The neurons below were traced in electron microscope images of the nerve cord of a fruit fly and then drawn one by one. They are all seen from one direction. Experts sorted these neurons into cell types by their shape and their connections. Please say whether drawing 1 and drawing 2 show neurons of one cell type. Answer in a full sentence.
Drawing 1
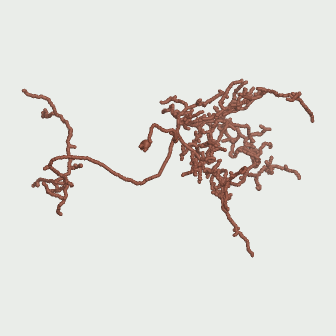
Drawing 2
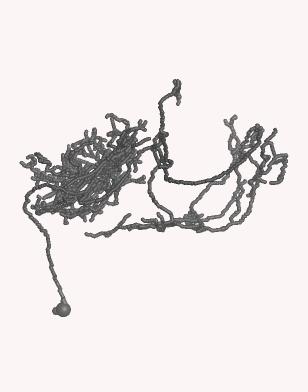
They are of different cell types.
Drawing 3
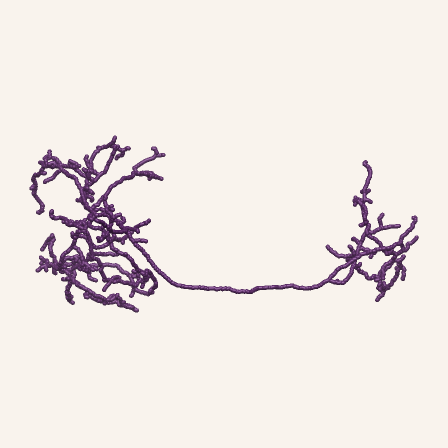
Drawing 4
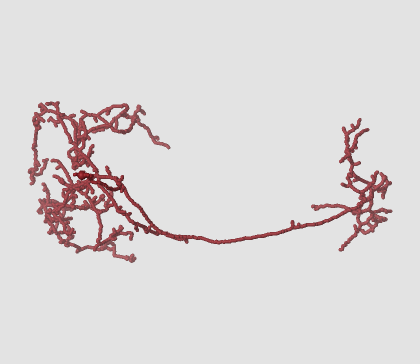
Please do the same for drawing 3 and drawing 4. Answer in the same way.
They are of the same cell type.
